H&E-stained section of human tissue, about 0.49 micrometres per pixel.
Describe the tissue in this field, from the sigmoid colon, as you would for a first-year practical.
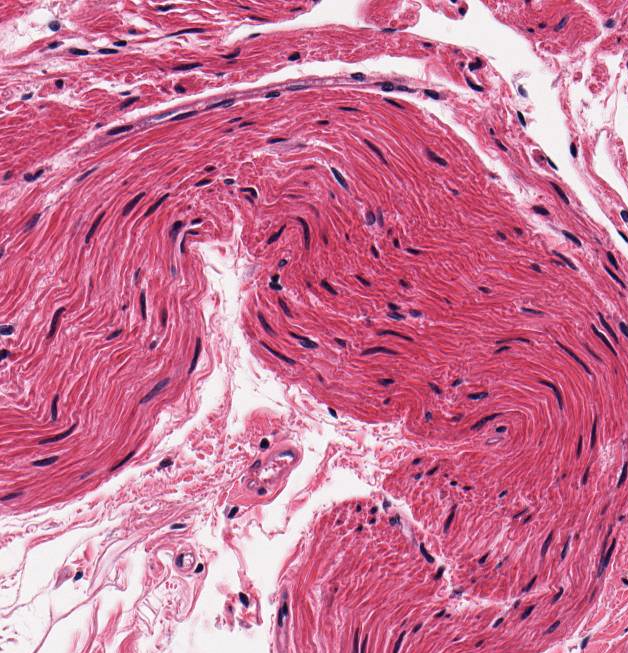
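Almost the whole field is taken up by large bundles of smooth muscle, and the loose connective tissue between them sits mostly in the lower left and the centre. In the upper and left bundles, the fibres sweep in long, curving, swirling arcs. Where they're cut along their length, the nuclei look elongated, cigar-shaped and dark purple, and the muscle cytoplasm is deep pink and finely fibrillar.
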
